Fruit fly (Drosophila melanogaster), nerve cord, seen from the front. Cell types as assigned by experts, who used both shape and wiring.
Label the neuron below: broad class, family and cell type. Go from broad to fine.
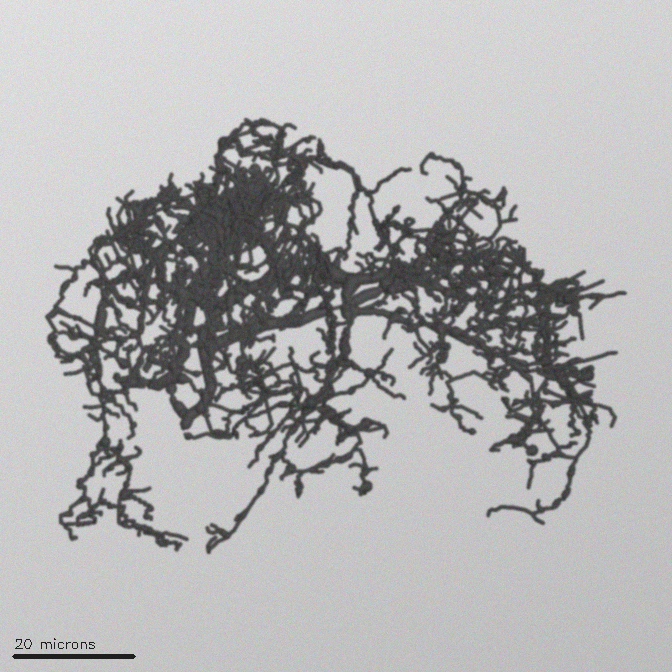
motor neuron of the nerve cord; MNad; MNad61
